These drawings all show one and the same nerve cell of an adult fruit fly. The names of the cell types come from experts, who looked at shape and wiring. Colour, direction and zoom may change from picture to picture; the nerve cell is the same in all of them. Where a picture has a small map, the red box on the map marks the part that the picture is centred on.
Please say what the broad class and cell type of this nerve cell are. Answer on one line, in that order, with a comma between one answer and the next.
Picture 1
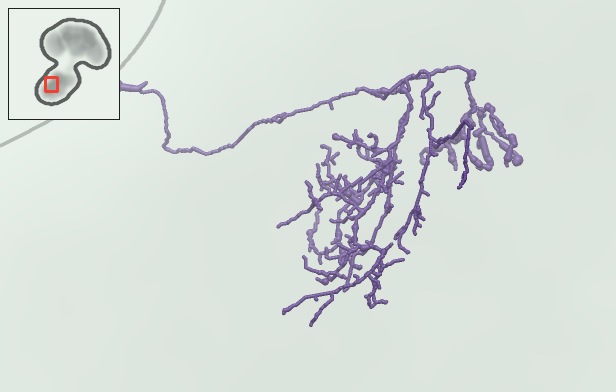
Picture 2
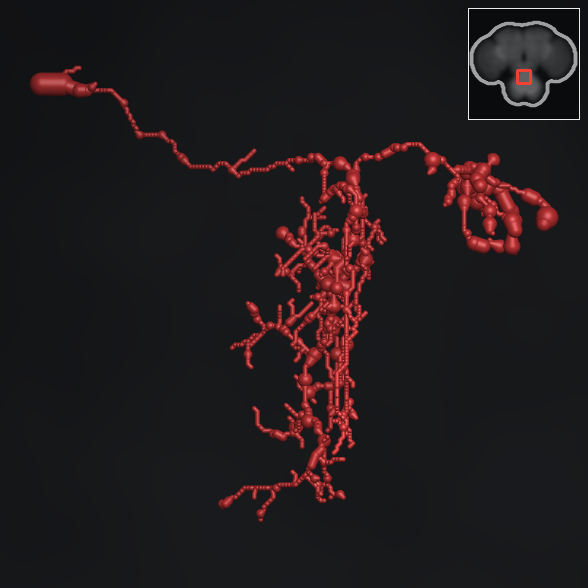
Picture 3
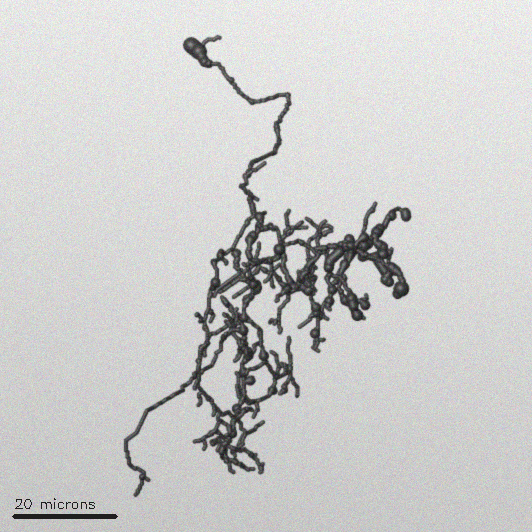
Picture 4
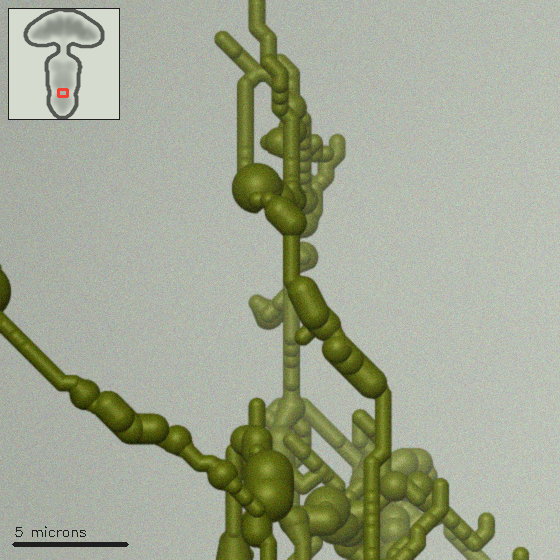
nerve-cord intrinsic neuron, INXXX391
